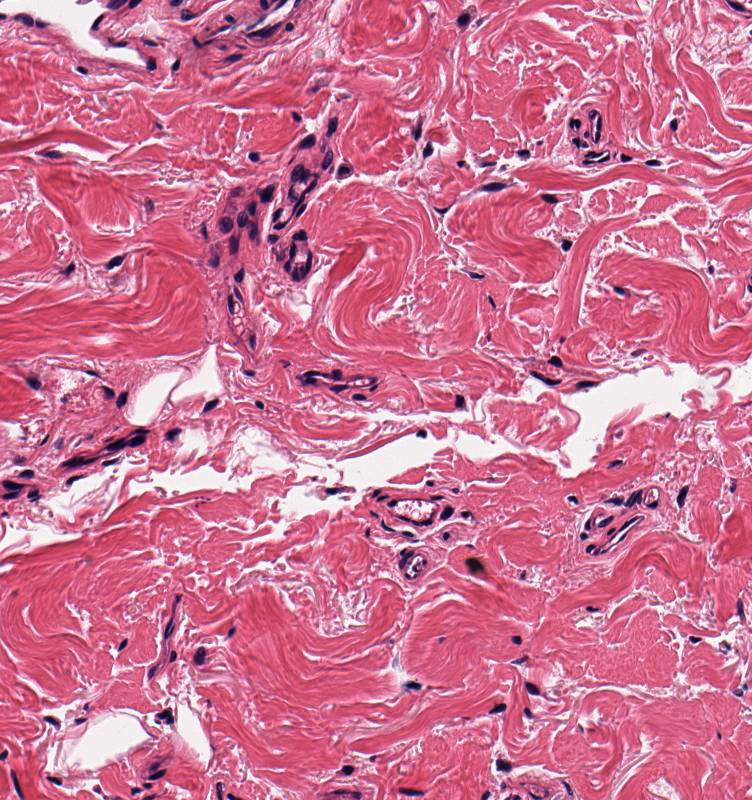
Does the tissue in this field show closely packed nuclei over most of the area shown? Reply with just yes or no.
No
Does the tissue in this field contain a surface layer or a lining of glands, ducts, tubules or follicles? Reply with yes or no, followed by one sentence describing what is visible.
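No. No epithelium is present anywhere in the field.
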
